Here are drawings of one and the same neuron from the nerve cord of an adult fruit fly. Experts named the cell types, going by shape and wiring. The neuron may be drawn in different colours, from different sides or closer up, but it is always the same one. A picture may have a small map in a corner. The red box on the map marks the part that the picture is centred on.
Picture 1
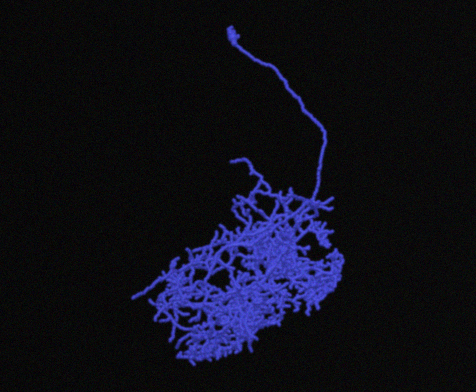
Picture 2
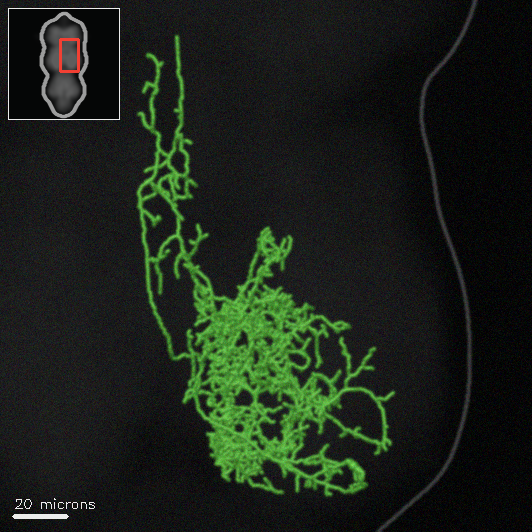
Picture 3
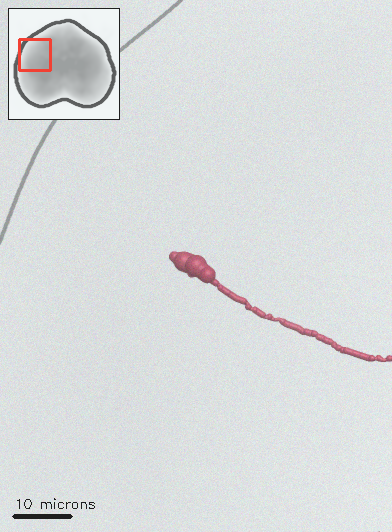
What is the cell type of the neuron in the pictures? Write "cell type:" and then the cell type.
cell type: IN23B007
